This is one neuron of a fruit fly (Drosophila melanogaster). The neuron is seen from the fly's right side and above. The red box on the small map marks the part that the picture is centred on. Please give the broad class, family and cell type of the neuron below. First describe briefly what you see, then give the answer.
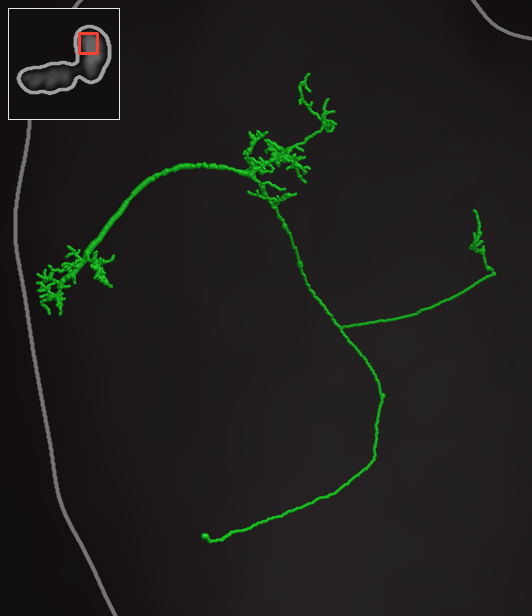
No cell body is drawn. The picture shows dozens of branch ends. It is a visual projection neuron. The family is TmY. It is of cell type TmY14.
